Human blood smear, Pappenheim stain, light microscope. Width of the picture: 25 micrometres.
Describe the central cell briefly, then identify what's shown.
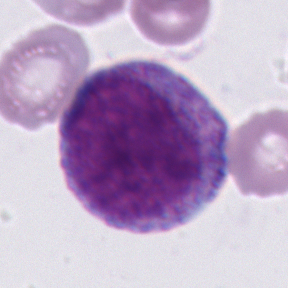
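First, the outline: the central cell is round and about 15 micrometres across. Second, the contents: no vacuoles are visible. Third, the surroundings: red cells touch it on both its left and right sides. Fine detail is blurred because the picture is slightly soft. The cell is a promyelocyte.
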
